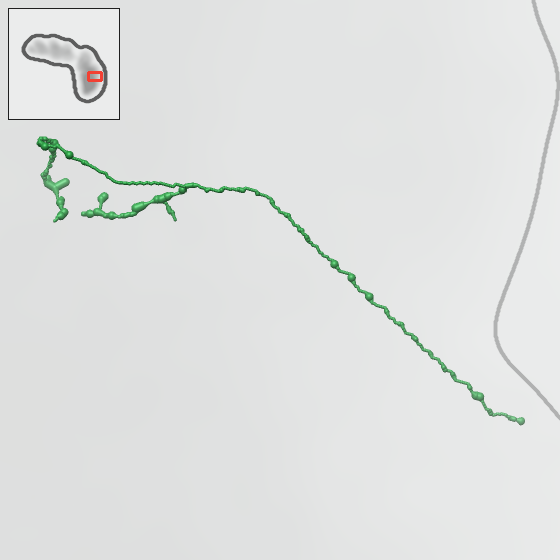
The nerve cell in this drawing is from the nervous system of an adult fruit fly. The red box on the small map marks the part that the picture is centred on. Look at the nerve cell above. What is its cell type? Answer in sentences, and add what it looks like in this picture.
Its cell type is JO-EV1. Its broad class is sensory neuron entering the brain. The drawing shows no cell body. It has a dozen or fewer branch ends.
